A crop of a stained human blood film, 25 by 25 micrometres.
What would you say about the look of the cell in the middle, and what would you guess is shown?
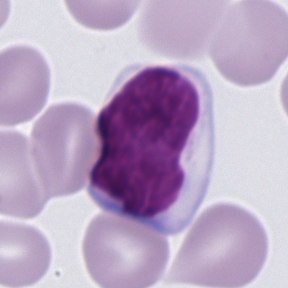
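The outline of the cell is smooth and somewhat angular rather than round, and the cell measures about 15 by 11 micrometres. Its nucleus, about 13 by 9 micrometres, fills about 70% of the cell's area and has an irregular outline with notches along its right side. The chromatin is dark purple and coarsely clumped. The cytoplasm forms a pale blue rim that is widest on the right side of the cell. The cell is a large granular lymphocyte.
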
